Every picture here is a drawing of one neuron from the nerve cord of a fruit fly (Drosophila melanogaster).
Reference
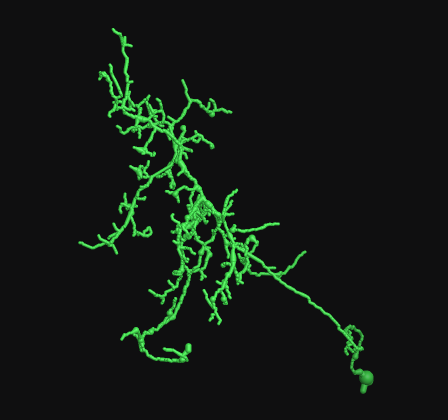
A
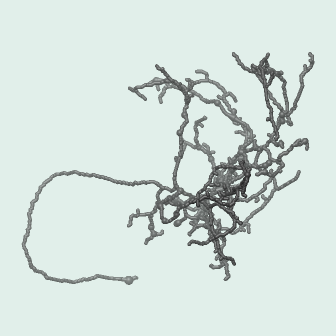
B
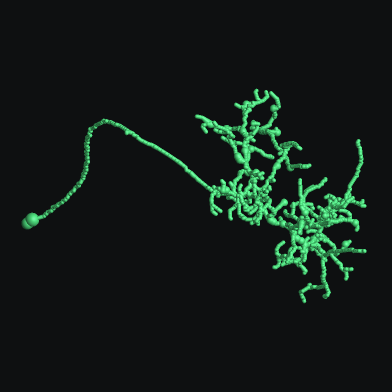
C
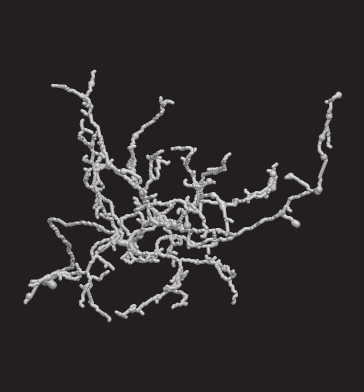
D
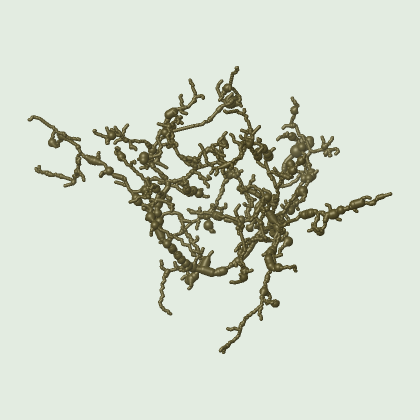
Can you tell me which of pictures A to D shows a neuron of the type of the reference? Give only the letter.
B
